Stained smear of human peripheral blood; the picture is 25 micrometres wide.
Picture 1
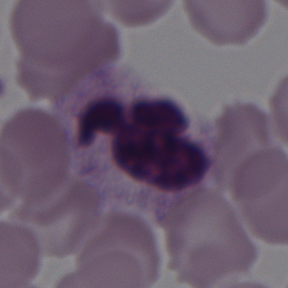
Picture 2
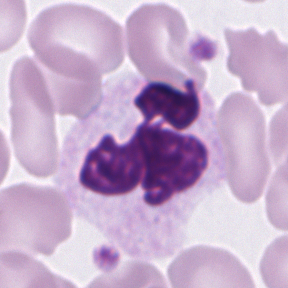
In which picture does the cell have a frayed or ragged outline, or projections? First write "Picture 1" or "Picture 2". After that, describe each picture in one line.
Picture 1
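What picture 1 shows: The cell's outline is roughly round but faint and ragged at the edge.
What picture 2 shows: The cell outline is roughly round with a faint, smooth edge.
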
